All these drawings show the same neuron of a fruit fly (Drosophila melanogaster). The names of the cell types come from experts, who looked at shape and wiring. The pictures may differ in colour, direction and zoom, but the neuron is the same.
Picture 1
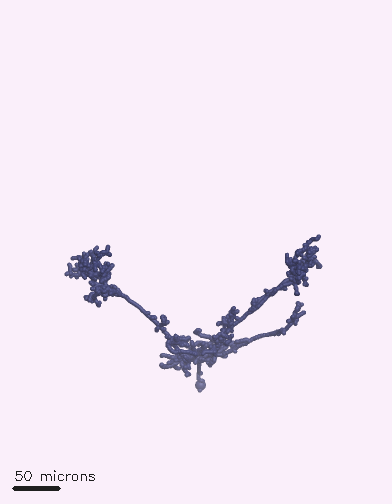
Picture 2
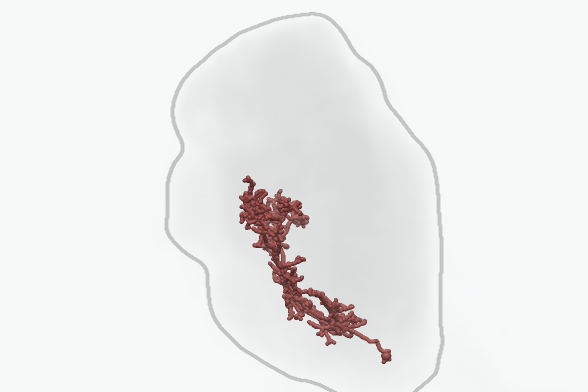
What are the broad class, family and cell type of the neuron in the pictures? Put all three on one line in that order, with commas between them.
central-brain intrinsic neuron, hemilineage LB0, AVLP606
